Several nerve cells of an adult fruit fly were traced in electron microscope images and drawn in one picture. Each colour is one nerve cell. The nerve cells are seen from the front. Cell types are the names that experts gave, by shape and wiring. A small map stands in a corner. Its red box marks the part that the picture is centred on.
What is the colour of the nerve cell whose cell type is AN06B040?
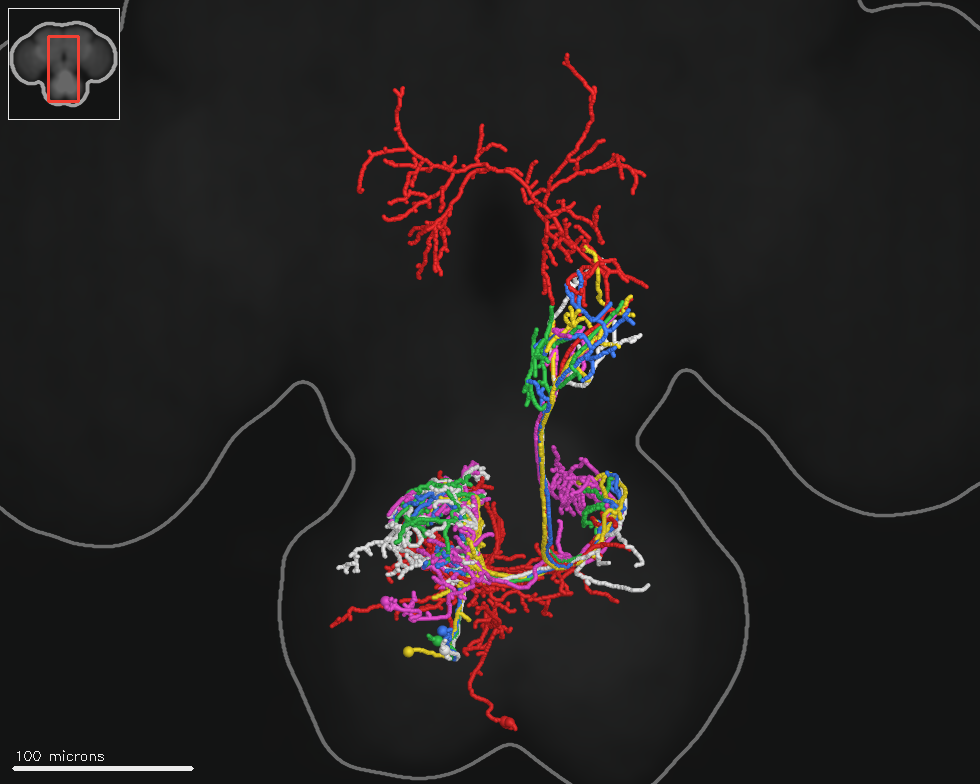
red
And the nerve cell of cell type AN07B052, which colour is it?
yellow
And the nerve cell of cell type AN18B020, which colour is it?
magenta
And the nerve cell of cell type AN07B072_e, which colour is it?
blue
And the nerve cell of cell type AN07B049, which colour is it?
green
